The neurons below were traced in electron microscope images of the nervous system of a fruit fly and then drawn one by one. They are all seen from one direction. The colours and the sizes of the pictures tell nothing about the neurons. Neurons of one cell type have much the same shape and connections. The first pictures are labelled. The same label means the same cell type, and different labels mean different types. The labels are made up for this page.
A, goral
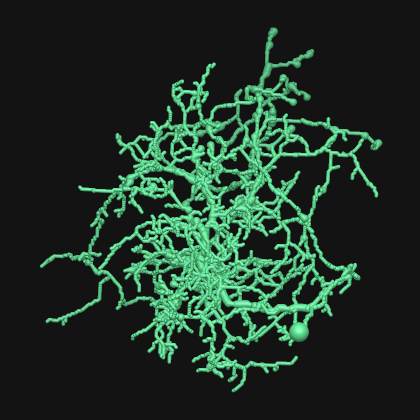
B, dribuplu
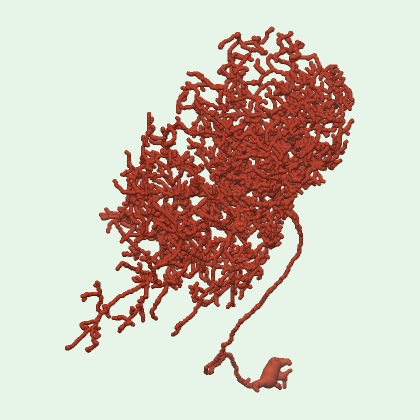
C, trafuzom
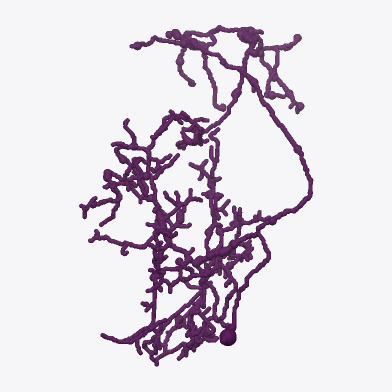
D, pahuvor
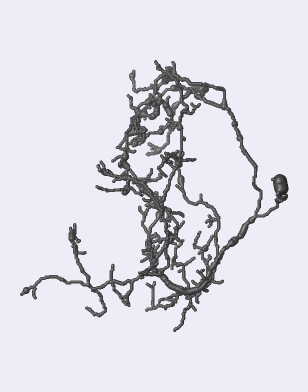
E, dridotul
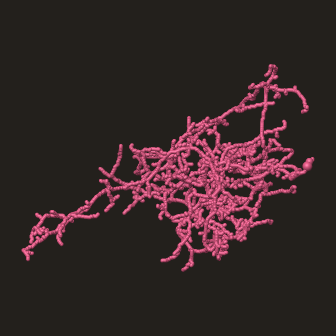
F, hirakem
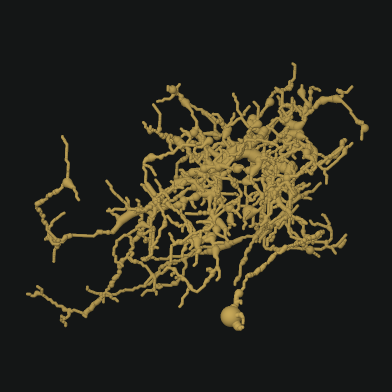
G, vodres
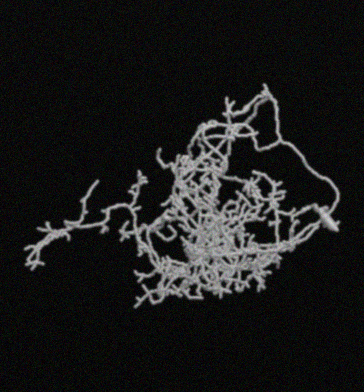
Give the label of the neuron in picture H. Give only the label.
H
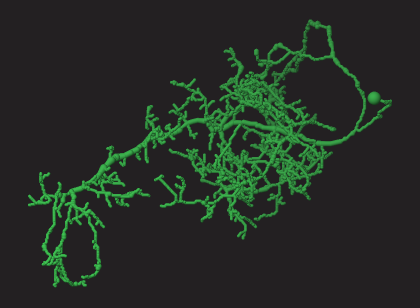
vodres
